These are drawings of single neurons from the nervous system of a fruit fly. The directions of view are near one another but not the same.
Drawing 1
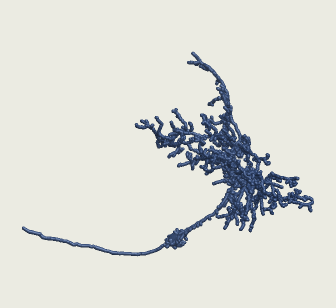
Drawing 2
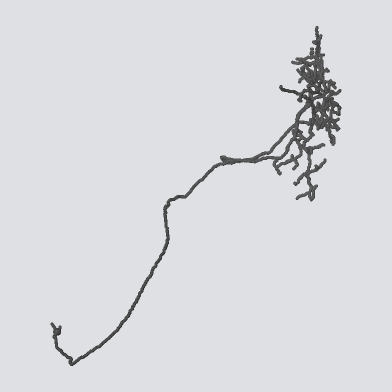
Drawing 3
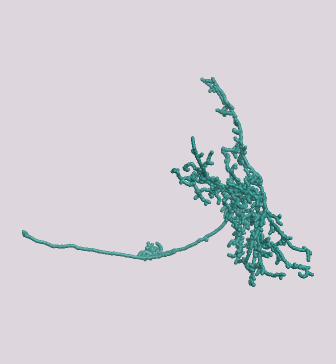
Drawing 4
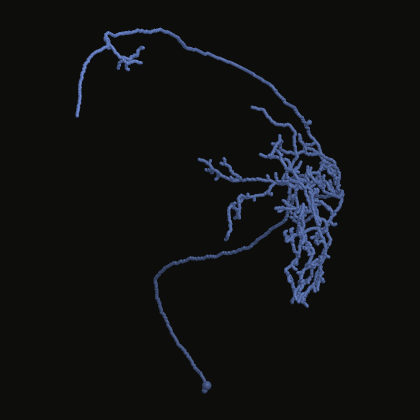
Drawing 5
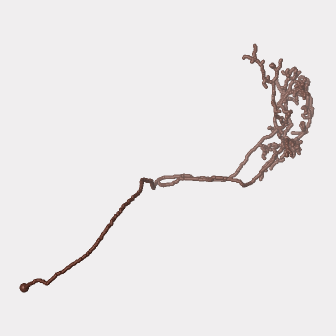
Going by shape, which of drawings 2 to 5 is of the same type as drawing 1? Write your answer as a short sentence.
Drawing 3 is of the same cell type.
